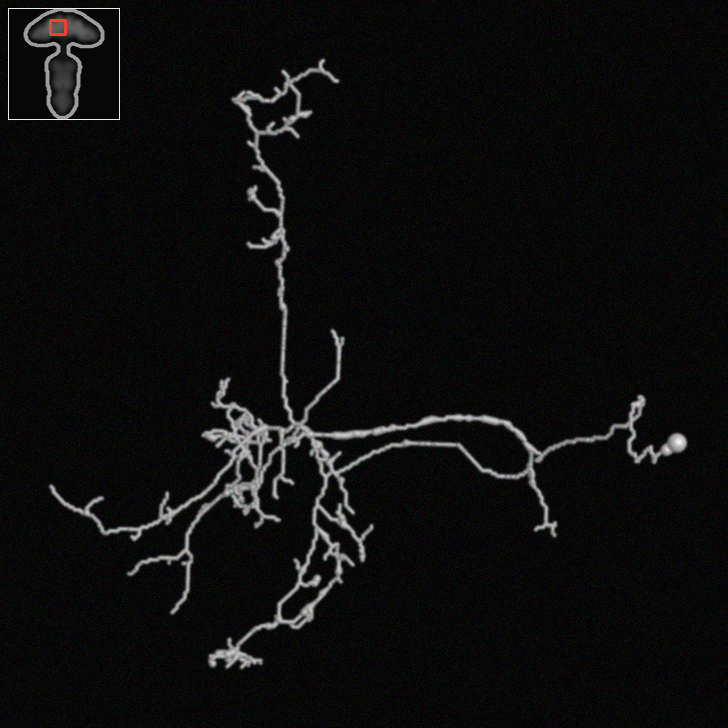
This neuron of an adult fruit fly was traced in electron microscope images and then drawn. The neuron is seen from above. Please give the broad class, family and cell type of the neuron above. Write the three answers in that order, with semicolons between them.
central-brain intrinsic neuron; hemilineage DM1_antero_ventral; WED096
